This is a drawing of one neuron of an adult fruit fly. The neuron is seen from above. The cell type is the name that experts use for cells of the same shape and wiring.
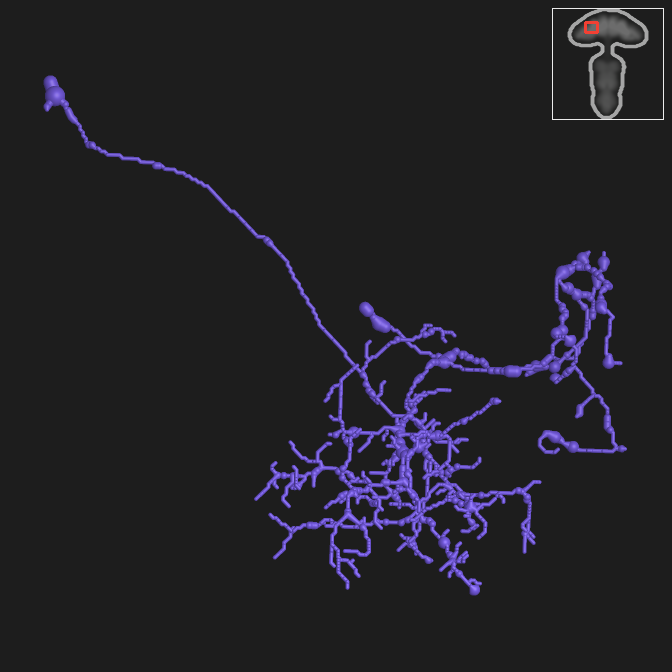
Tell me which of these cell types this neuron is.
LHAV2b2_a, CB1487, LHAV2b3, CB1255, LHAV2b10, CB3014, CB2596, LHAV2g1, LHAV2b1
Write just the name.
LHAV2b1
